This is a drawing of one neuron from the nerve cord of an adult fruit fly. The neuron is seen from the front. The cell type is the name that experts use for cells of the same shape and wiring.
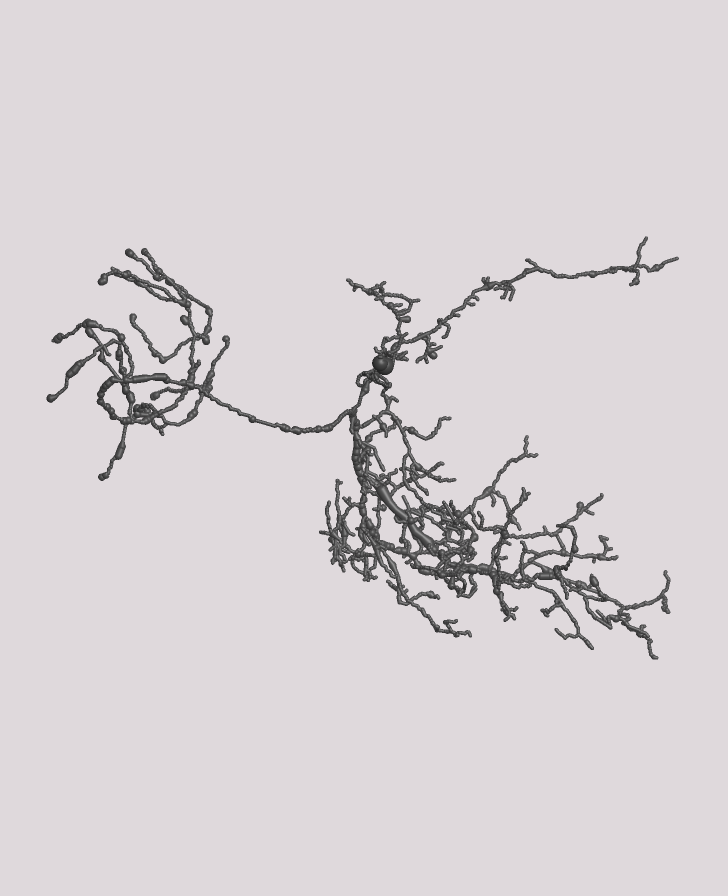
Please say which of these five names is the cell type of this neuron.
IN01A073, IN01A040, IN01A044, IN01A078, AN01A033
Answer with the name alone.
IN01A040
